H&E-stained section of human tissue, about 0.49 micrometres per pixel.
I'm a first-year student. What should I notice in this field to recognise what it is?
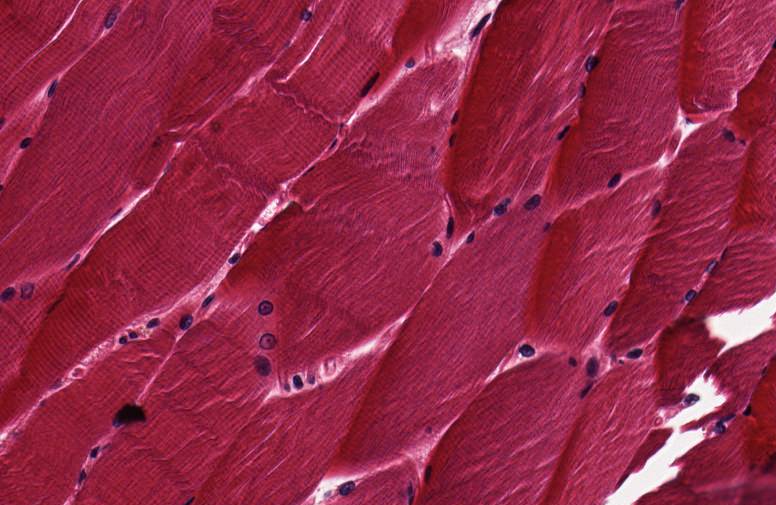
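Tissue: skeletal muscle. Fibres: fine transverse cross-striations along their length.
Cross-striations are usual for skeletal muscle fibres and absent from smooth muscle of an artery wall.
Nuclei: dark, flattened, at fibre edges.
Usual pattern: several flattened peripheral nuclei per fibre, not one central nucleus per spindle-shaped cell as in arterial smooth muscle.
Cytoplasm: even deep pink-red.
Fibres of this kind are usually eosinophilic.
Between adjacent fibres: only thin pale strands of connective tissue.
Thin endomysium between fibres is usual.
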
